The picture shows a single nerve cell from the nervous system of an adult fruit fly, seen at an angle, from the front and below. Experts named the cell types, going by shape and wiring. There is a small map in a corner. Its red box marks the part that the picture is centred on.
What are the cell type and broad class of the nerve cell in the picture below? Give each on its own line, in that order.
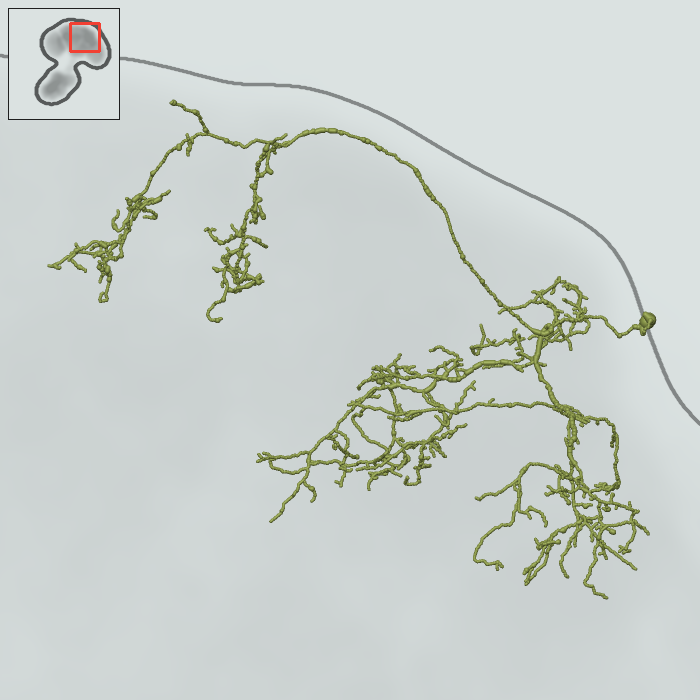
AVLP075
central-brain intrinsic neuron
